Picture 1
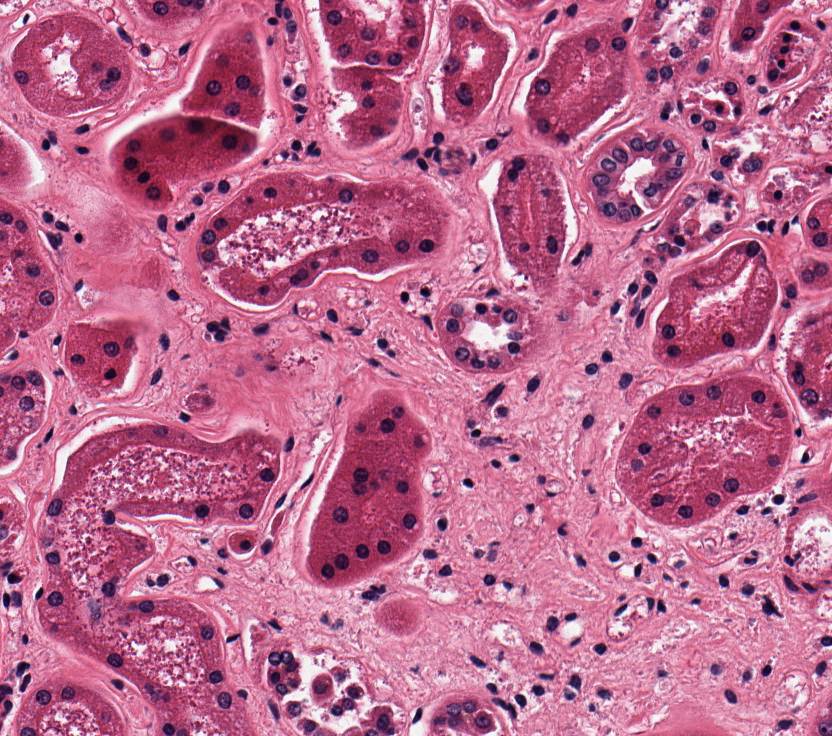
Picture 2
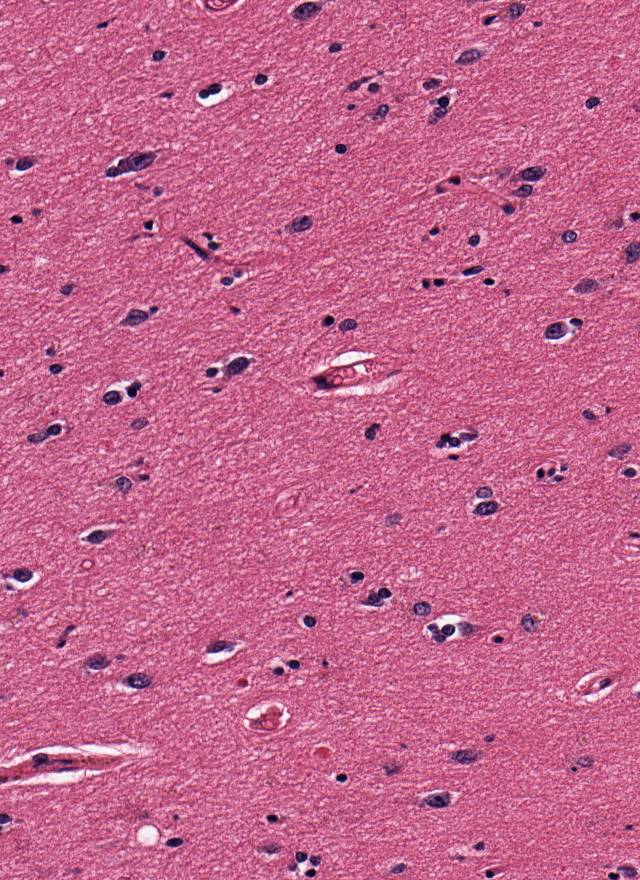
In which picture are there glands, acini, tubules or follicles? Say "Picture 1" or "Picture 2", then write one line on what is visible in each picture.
Picture 1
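Picture 1: The field is made of rounded and elongated tubules separated by pale fibrous stroma.
Picture 2: No epithelium or glands are present in the field.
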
